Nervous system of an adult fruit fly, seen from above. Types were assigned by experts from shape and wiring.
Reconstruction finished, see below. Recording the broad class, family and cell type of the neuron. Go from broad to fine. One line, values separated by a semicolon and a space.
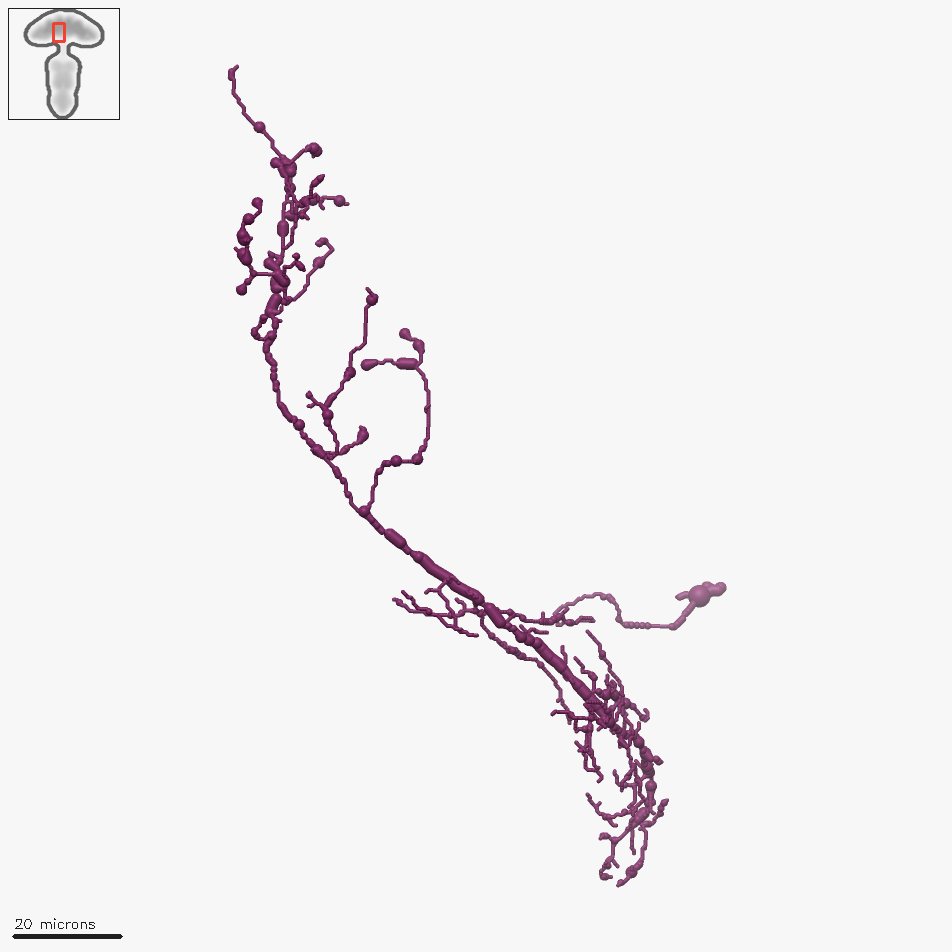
central-brain intrinsic neuron; hemilineage LB3; GNG440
